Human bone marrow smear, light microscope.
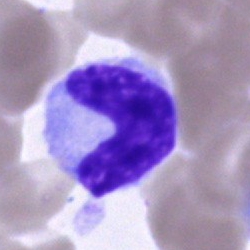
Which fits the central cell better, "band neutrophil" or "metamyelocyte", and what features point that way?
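This is a band neutrophil. Its nucleus is deeply indented into a curved, horseshoe-like shape, the concave side facing toward the left. The chromatin is dark purple and coarsely clumped. Pale lavender-blue cytoplasm lies mostly within the nuclear indentation on the left.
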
